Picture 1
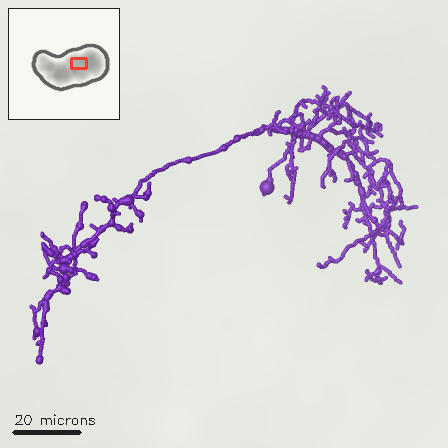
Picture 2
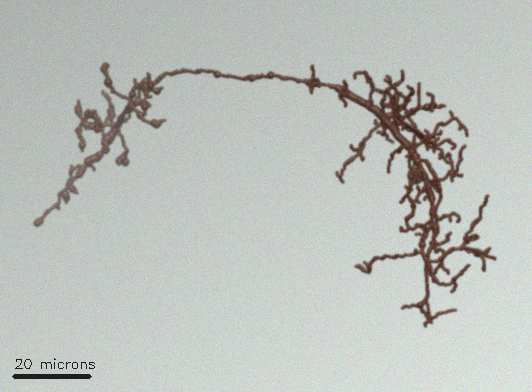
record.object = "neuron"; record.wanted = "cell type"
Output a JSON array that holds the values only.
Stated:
["PS284"]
